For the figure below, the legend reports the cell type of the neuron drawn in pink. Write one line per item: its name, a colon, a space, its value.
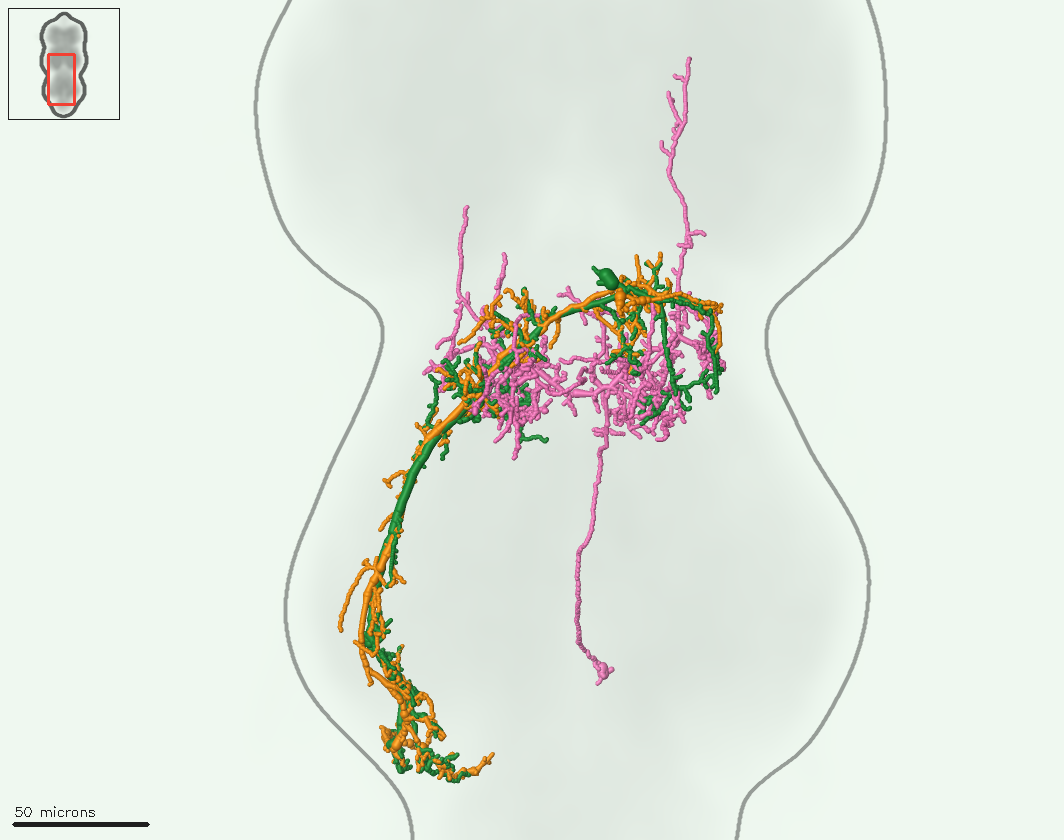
cell type: IN06B049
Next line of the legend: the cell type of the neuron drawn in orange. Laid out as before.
cell type: IN11A047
